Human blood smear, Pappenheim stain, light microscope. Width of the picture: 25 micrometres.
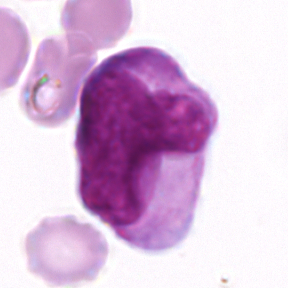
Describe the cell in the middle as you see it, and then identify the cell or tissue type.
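Start with the nucleus: see how it folds into a hook, running down the left side and across the top of the cell. It stains a dark reddish purple. The cytoplasm is gathered mainly in the lower right part. Now follow the outline, which is smooth, with no surface projections. The whole cell is about 18 by 13 micrometres. This is an atypical promyelocyte.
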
